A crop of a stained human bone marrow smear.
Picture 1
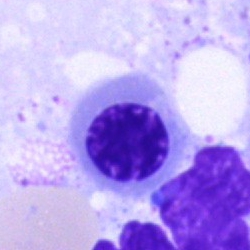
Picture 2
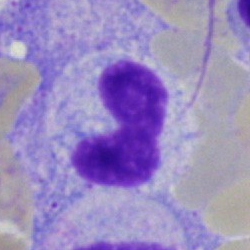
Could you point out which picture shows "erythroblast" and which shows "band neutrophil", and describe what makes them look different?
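Erythroblast in picture 1; band neutrophil in picture 2. Nucleus: in the erythroblast, surrounded by a moderate rim of pale blue cytoplasm; in the band neutrophil, deeply indented on one side, bent and kidney-like.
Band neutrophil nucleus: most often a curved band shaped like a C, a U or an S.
Chromatin: dark purple in both; coarsely clumped in the erythroblast, dense throughout in the band neutrophil.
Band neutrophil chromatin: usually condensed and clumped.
Erythroblast cytoplasm: no granules, no vacuoles. Band neutrophil nucleus: no nucleoli seen. Erythroblast outline: round, smooth. Neighbours: a large dark purple cell against the erythroblast's lower right edge; another nucleated cell touching the band neutrophil's lower edge.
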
